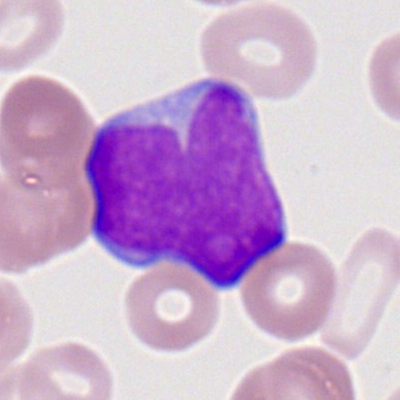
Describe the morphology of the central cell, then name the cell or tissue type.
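Notice how the outline is angular, with several straight edges, rather than round. The nucleus fills most of the cell, and a narrow cleft cuts into it from the top edge. You won't find any granules in the cytoplasm. This is a myeloblast.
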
